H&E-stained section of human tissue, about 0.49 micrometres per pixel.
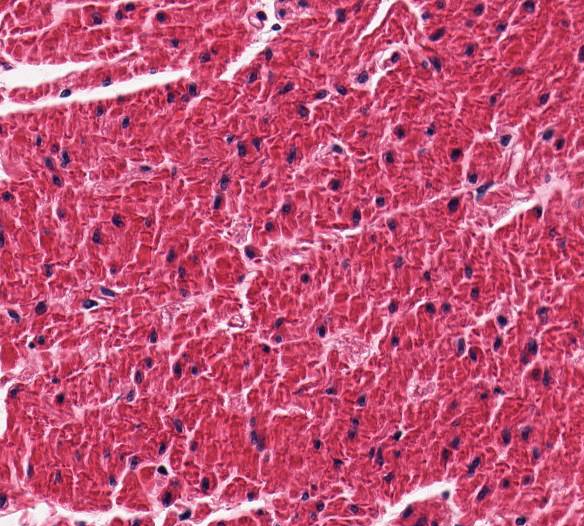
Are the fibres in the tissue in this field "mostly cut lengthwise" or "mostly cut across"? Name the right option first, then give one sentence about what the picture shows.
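Mostly cut across. The muscle fibres are cut mostly transversely or obliquely, giving a mosaic of irregular, angular profiles rather than long parallel bands.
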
